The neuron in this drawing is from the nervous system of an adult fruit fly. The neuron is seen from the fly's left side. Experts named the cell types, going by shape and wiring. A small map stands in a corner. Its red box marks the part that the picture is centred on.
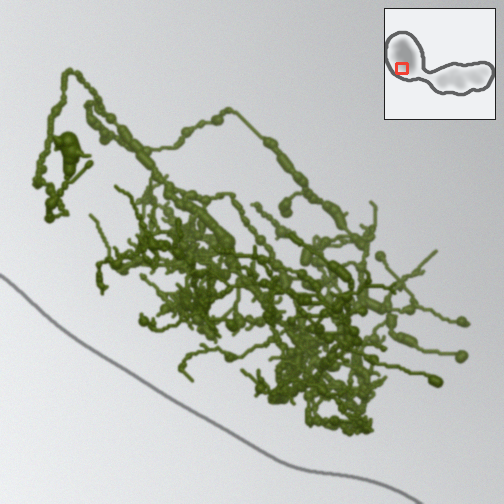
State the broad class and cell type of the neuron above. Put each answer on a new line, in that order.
central-brain intrinsic neuron
GNG224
